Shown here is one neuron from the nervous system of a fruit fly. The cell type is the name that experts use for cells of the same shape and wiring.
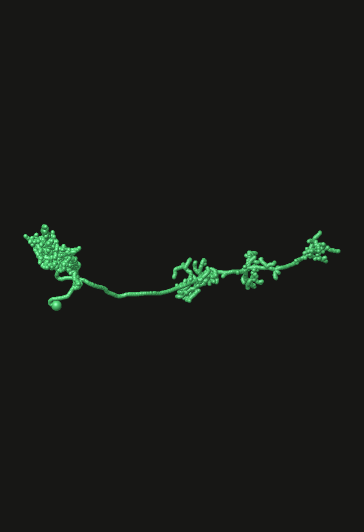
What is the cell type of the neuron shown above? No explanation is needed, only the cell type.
DNg13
